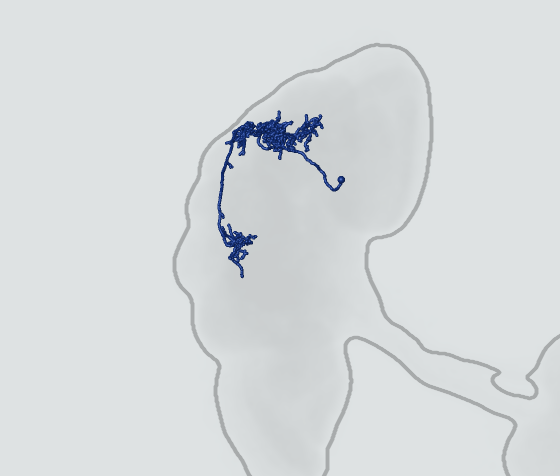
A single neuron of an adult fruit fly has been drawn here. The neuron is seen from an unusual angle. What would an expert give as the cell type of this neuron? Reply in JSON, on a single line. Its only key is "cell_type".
{"cell_type": "pC1_3b"}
